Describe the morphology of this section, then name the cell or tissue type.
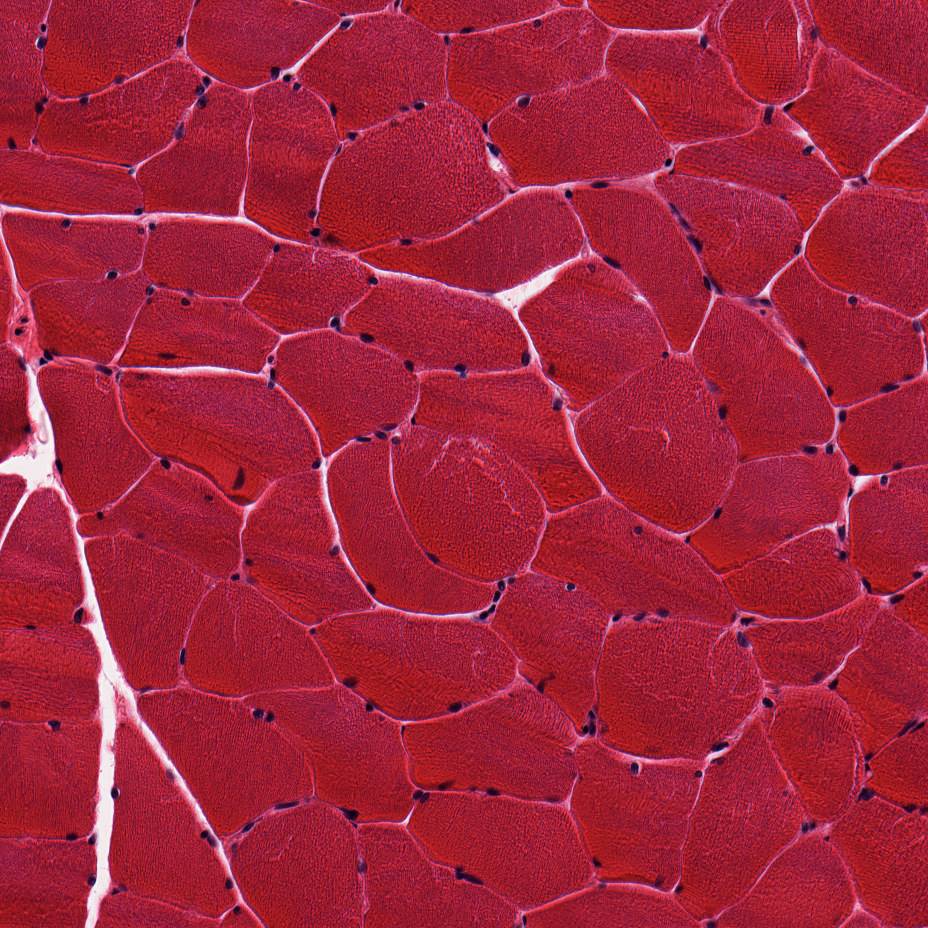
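Nearly all nuclei sit at fibre edges, just under the borders, not in fibre centres. Nuclei small, dark purple, flattened or oval. Fibre cytoplasm deep red, finely stippled throughout. Fibres broadly similar in size; variation only moderate. Tissue: skeletal muscle.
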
